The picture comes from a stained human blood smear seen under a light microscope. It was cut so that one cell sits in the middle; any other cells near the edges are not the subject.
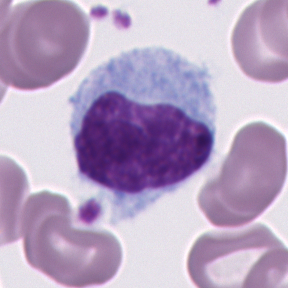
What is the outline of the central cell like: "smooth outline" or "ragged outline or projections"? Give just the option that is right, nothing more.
Ragged outline or projections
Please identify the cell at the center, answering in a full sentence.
For this crop, the cell in the middle is a monocyte.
